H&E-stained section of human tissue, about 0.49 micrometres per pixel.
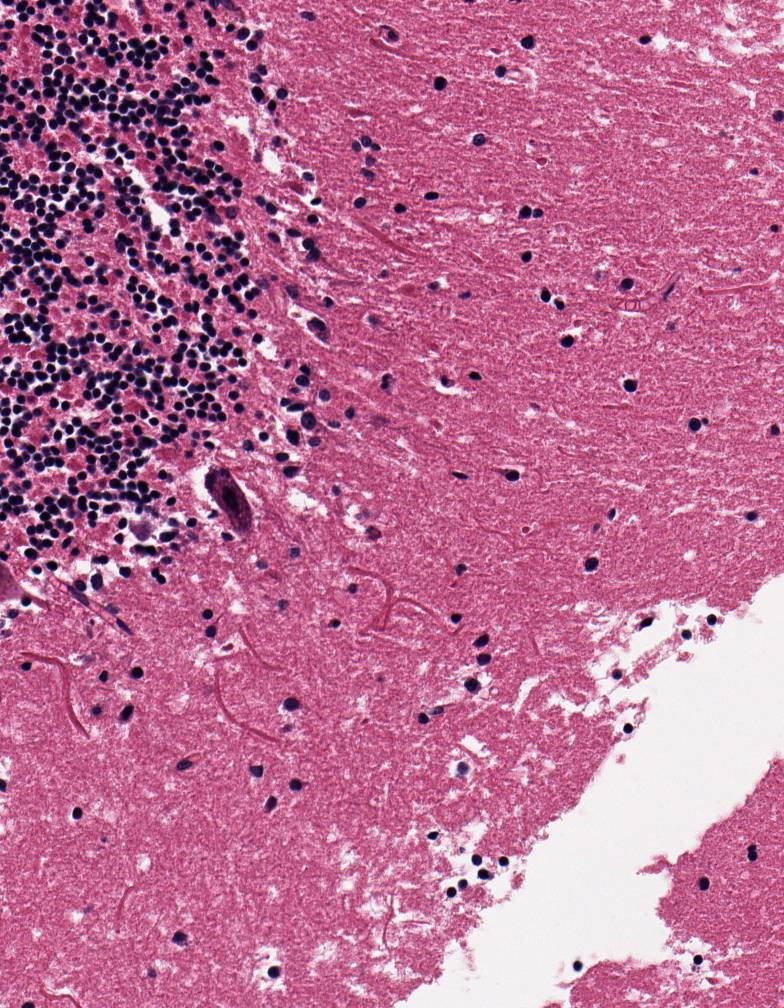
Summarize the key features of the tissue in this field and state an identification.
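I see a dense sheet of small, round, dark-blue nuclei, closely packed, filling the upper left corner. Most of the field, though, is pale pink, finely fibrillar tissue with only sparse, scattered small nuclei. The boundary between the two runs diagonally from the top down to the left edge. This, then, is cerebellum.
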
